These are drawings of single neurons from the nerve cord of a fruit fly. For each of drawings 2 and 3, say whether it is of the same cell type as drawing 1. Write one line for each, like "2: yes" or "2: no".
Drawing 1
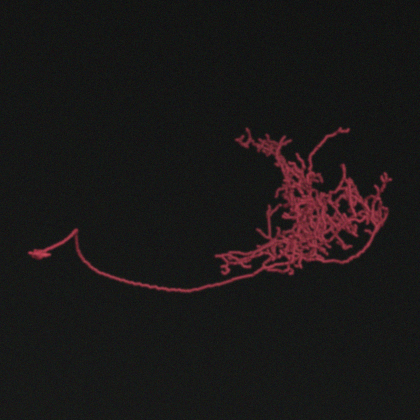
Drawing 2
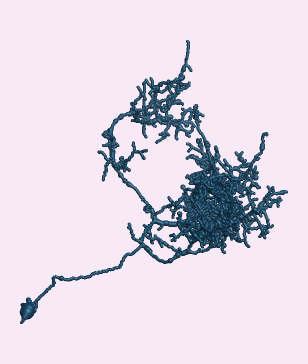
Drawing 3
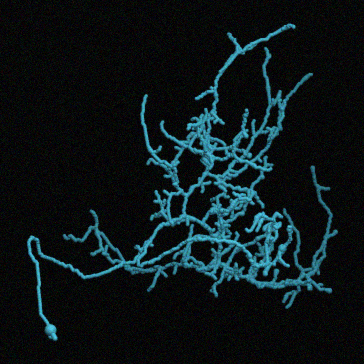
2: no
3: yes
